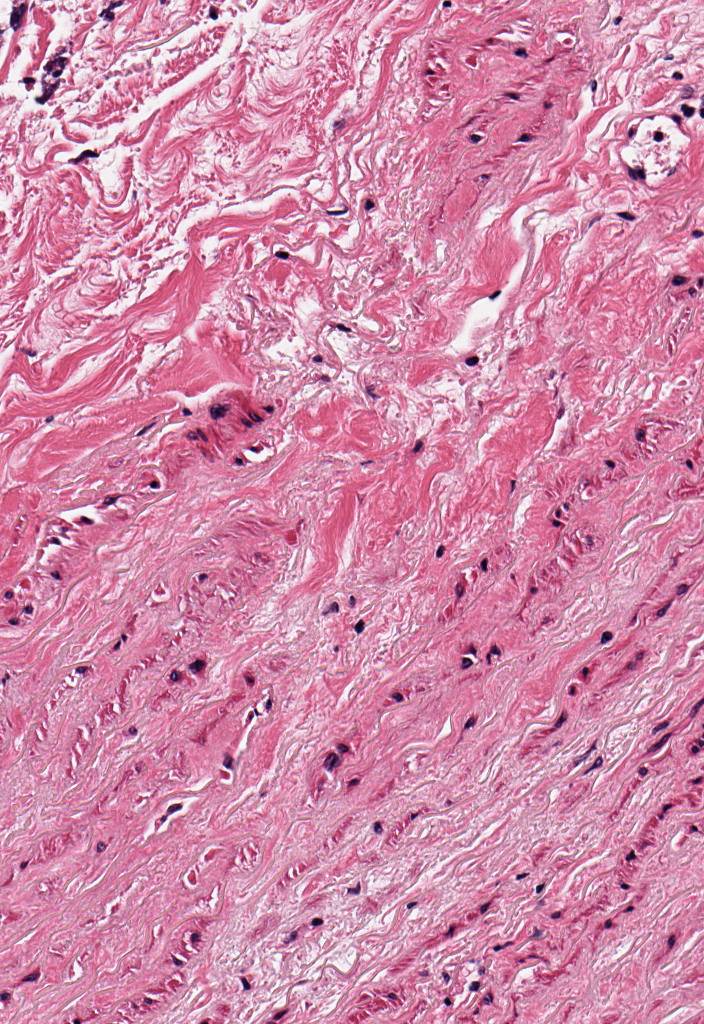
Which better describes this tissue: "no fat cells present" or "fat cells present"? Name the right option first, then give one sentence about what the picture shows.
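No fat cells present. No fat cells are present anywhere in the field.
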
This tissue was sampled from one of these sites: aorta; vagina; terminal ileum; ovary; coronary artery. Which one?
aorta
